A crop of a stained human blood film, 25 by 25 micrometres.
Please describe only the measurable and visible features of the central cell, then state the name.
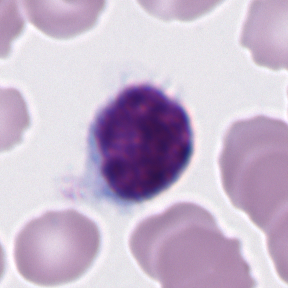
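The nucleus measures about 10 by 8 micrometres and is roughly round, though its outline is slightly bumpy and irregular. Its chromatin is dark purple and coarsely clumped. The cytoplasm is pale blue, and fine, hair-like projections extend from the upper edge of the cell. This is a hairy cell.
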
